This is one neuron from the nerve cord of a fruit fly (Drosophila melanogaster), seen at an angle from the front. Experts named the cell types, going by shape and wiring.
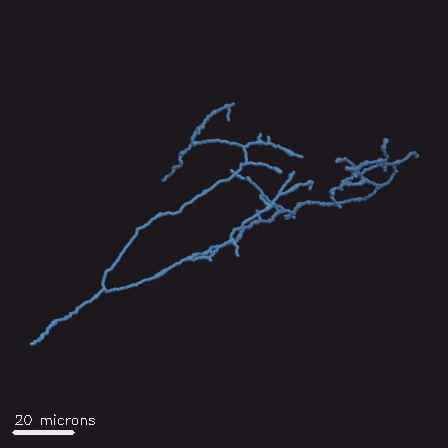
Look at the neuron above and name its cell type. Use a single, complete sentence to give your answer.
As for cell type, this neuron is DNge008.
